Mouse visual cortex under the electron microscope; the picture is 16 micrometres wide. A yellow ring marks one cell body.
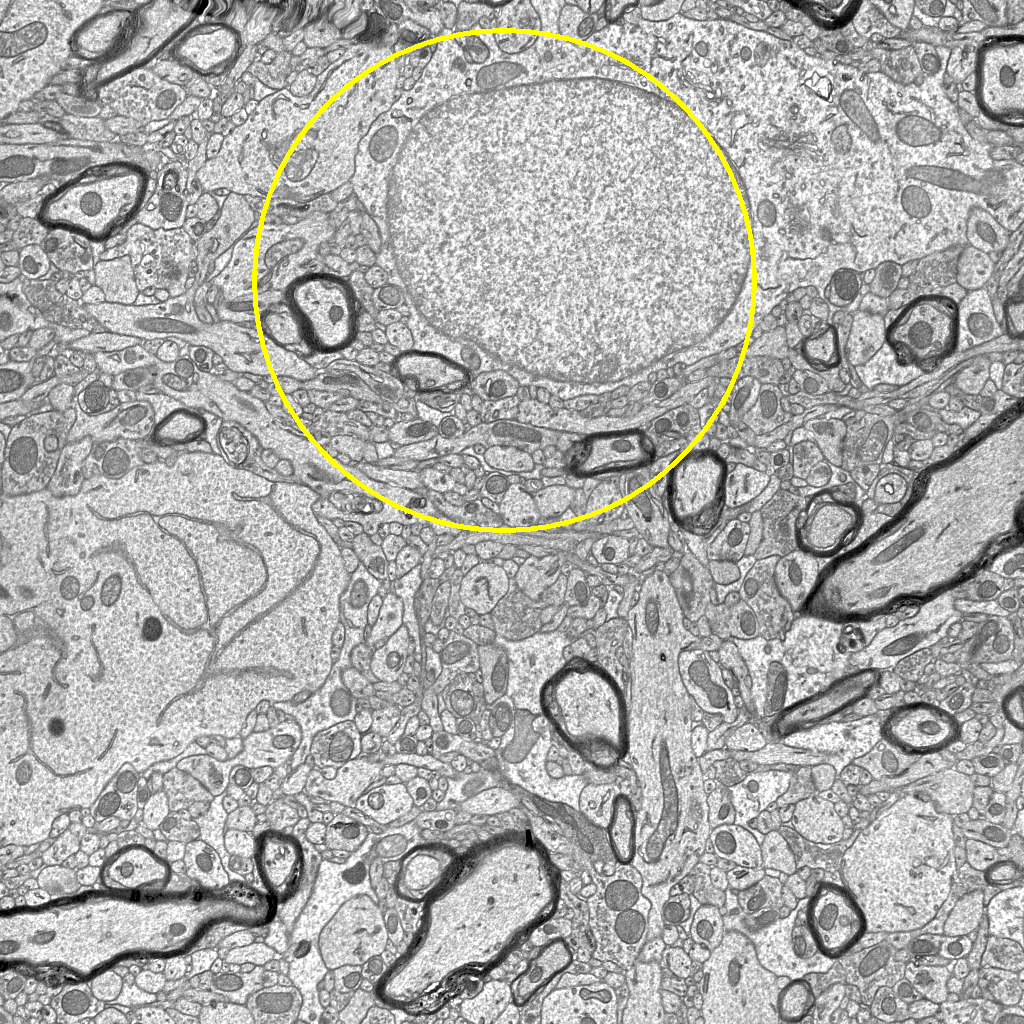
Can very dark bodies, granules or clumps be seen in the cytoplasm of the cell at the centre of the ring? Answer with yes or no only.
No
